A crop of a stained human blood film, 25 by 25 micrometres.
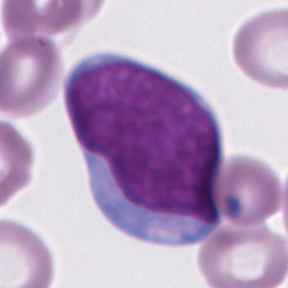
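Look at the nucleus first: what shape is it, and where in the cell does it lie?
It is a large oval in the upper part of the cell, about 18 by 10 micrometres, filling about 70% of the cell's area; the whole cell is about 19 by 14 micrometres.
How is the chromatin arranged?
It is finely stippled and evenly spread, with no coarse clumps.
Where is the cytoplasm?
Most of it forms a crescent below the nucleus, and along the upper edge it is only a thin rim.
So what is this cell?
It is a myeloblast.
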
